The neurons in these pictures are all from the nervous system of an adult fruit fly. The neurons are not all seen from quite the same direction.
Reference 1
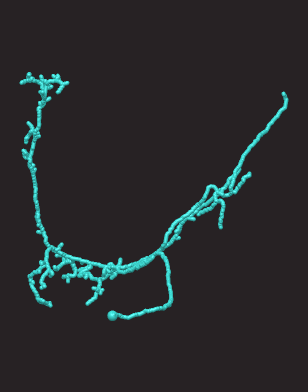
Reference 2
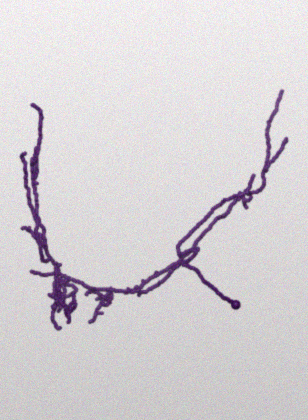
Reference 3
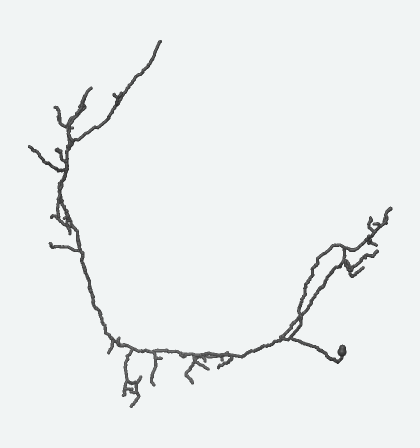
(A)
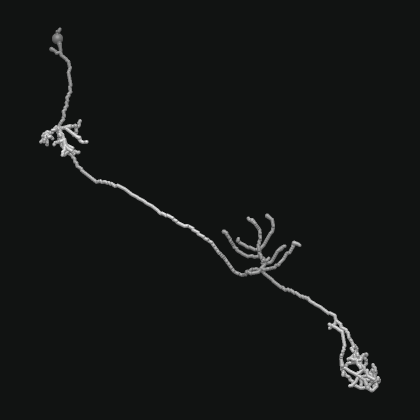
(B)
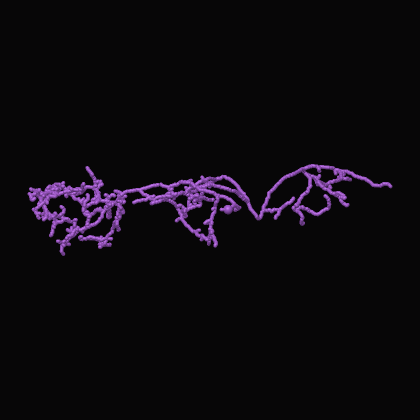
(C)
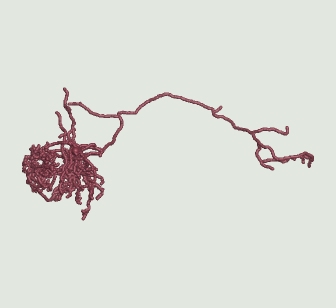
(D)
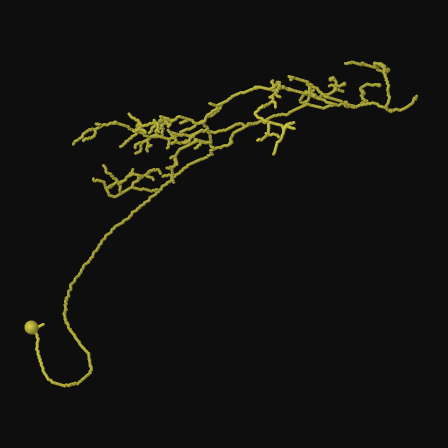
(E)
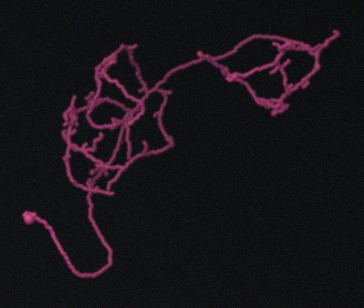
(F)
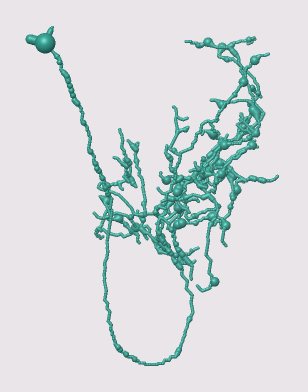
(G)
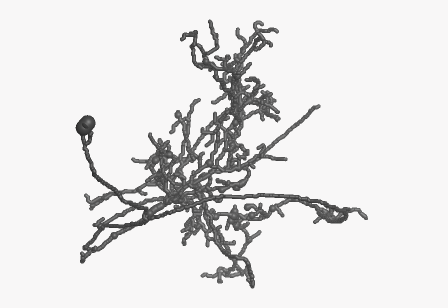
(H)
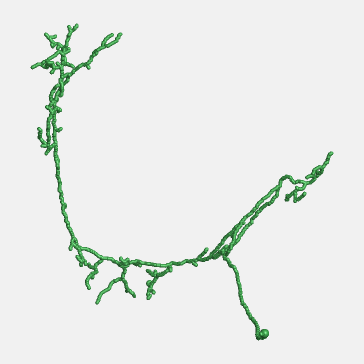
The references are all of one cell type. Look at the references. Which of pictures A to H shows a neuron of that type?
H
